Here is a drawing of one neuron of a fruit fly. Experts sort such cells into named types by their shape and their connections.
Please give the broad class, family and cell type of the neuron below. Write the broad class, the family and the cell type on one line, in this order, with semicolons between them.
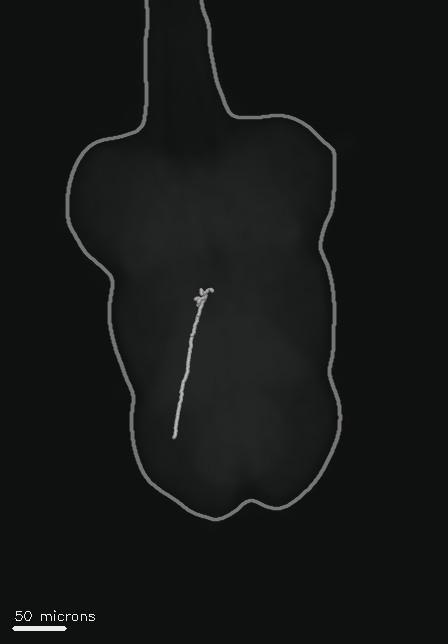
sensory neuron entering the nerve cord; class mechanosensory proprioceptive; SNpp60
